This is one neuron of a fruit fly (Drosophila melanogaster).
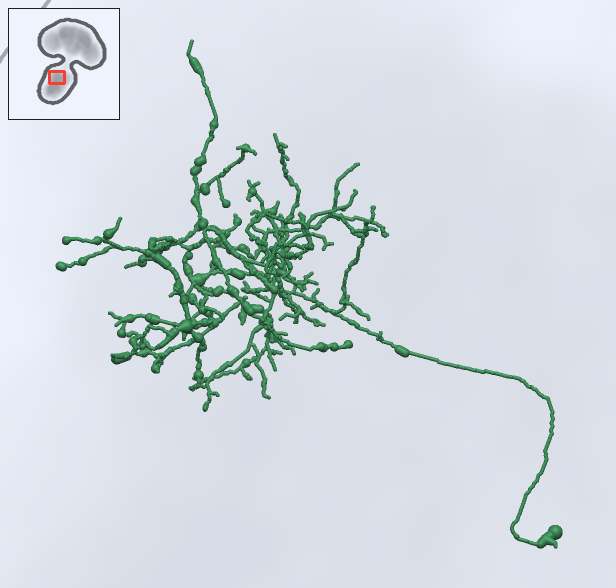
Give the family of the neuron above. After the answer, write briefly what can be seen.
The family is hemilineage 13B. It is a nerve-cord intrinsic neuron. Its cell body lies at the lower right of the picture. Dozens of branch ends can be seen.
